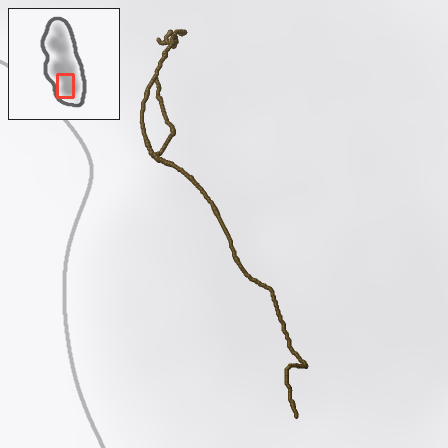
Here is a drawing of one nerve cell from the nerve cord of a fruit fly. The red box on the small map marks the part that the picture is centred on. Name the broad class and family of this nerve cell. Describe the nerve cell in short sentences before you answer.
The drawing shows no cell body. There are a dozen or fewer branch ends. This is a sensory neuron entering the nerve cord. Its family is called class gustatory.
